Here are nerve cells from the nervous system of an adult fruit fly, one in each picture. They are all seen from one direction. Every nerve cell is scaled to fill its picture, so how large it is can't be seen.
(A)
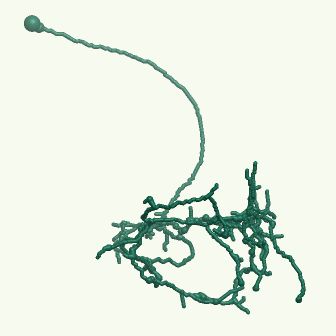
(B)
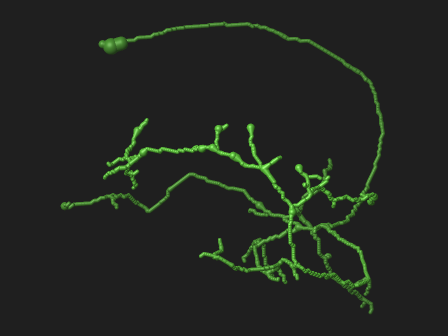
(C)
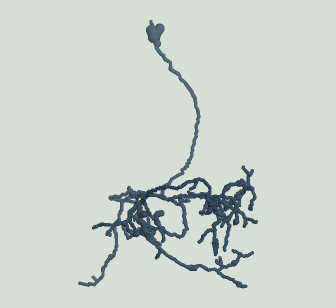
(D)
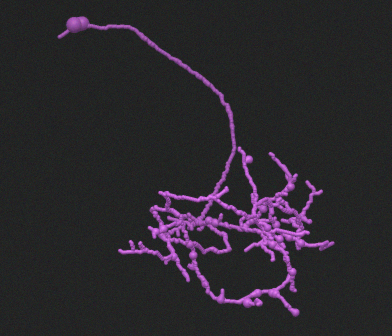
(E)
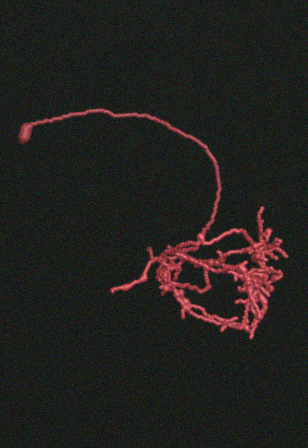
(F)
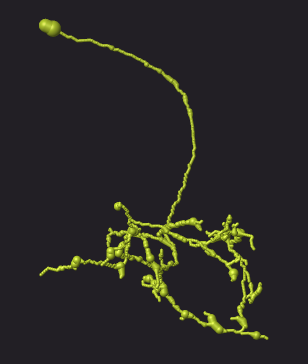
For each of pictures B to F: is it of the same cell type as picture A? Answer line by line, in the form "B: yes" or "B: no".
B: no
C: yes
D: yes
E: yes
F: yes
